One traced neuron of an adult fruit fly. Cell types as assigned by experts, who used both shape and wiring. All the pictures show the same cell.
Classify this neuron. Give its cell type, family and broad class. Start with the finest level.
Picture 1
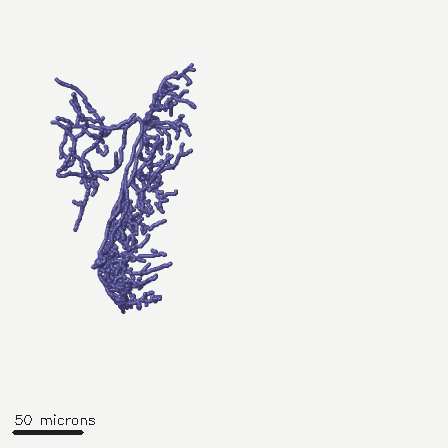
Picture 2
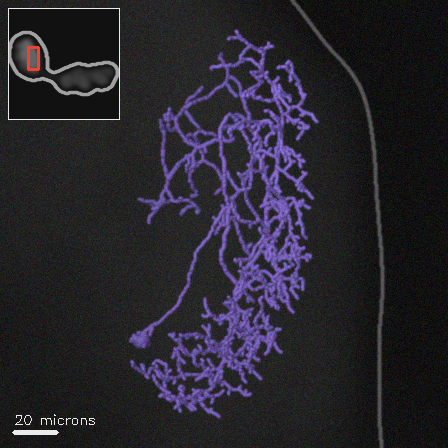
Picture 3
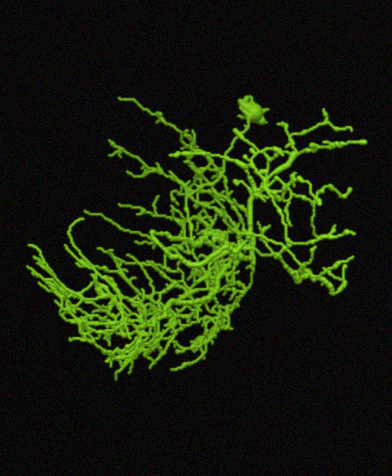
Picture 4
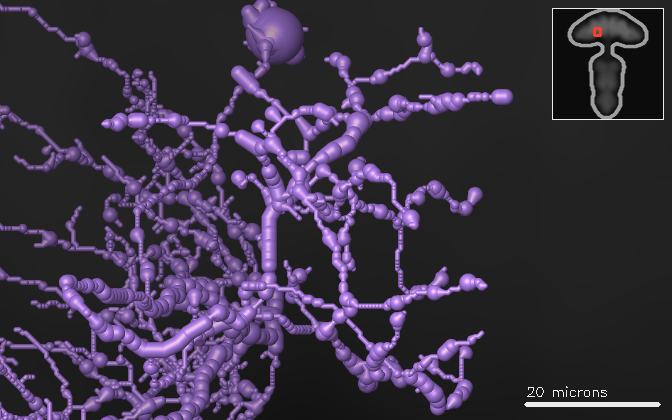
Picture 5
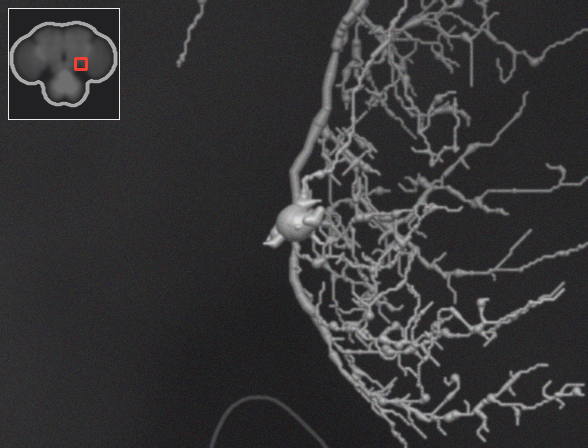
LoVP49; LoVP; visual projection neuron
